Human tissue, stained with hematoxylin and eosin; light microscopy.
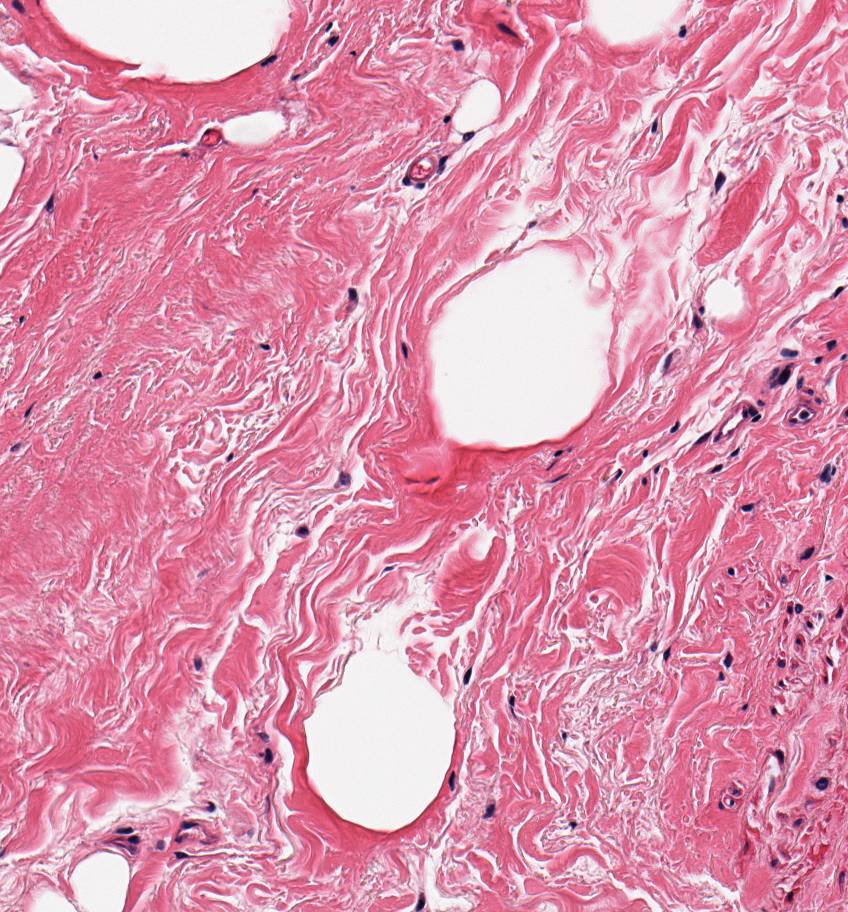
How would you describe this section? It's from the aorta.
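Almost all of it is dense collagenous stroma, deeply eosinophilic. Nuclei are sparse, small, dark and spindle-shaped, sitting singly between the collagen bundles, and a bit more numerous toward the lower right edge. There's no epithelium anywhere.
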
